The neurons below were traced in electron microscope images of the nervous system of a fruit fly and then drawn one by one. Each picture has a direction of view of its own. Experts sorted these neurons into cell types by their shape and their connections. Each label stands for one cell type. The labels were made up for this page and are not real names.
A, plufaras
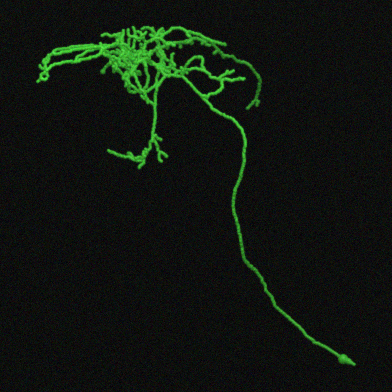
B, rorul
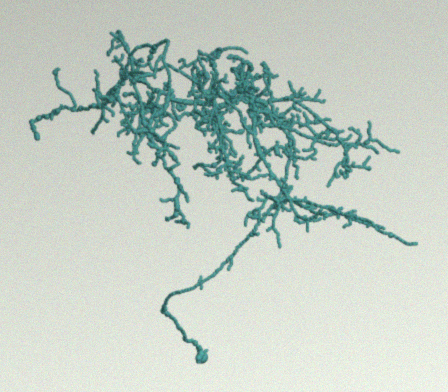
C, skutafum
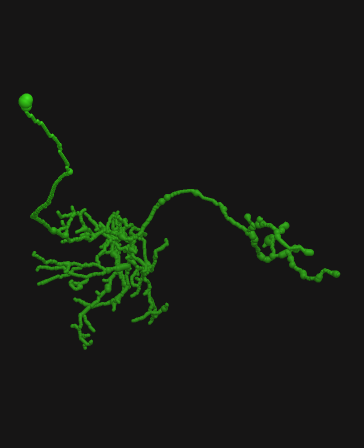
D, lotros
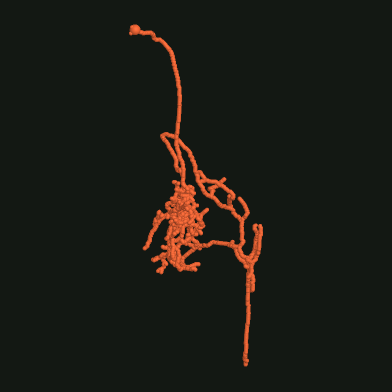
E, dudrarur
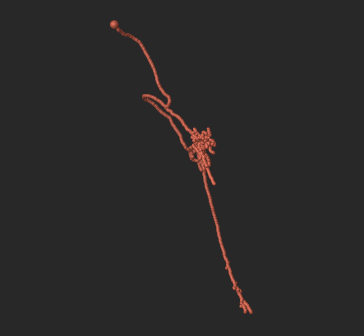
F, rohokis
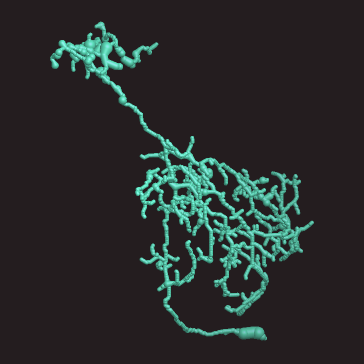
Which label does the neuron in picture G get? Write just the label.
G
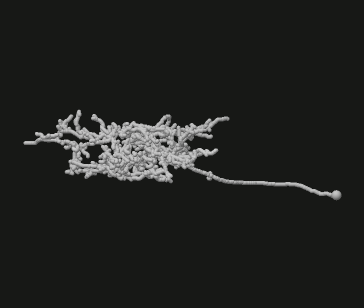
rorul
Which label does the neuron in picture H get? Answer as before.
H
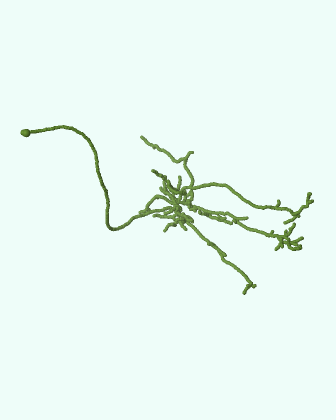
plufaras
